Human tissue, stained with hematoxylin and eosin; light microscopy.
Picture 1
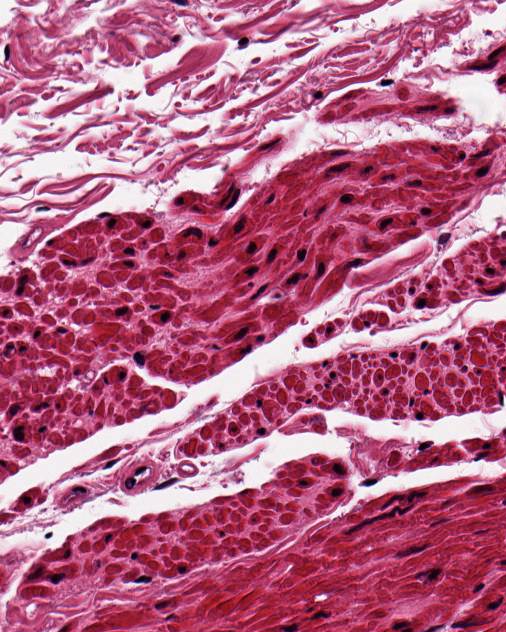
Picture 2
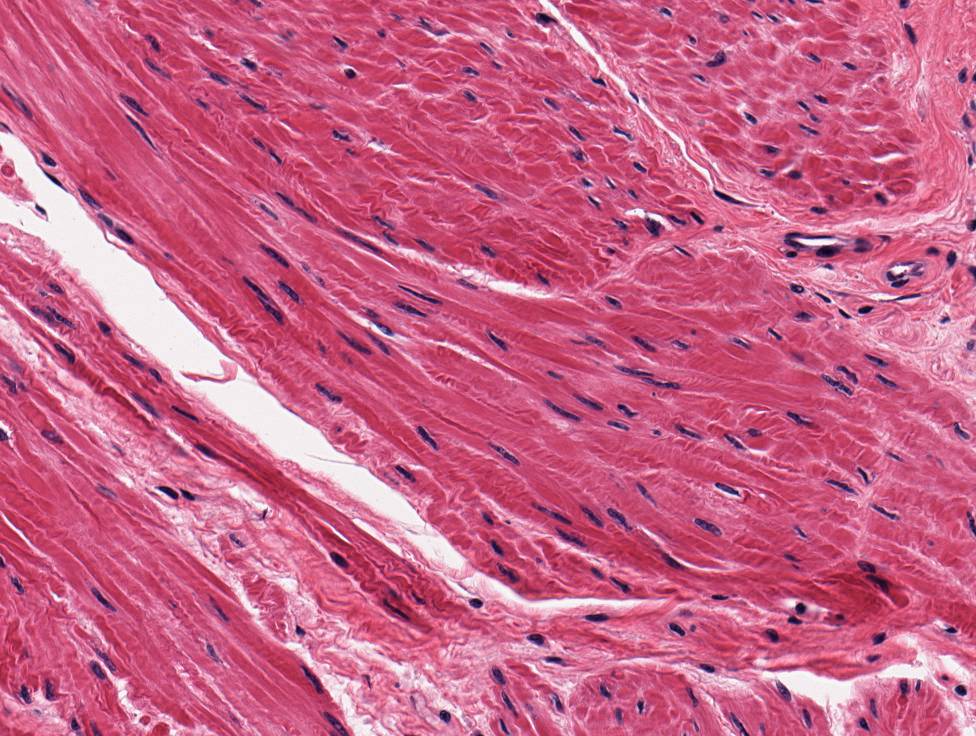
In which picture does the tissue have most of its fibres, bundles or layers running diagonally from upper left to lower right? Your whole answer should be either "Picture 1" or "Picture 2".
Picture 2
